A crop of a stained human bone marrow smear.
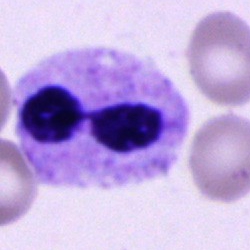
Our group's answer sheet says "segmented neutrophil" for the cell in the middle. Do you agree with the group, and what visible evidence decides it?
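The deciding feature is the abundant pale lilac cytoplasm surrounding the nucleus.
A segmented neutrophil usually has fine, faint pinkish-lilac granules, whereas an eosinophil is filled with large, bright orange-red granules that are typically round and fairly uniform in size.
The lilac tone therefore speaks for segmented neutrophil and against eosinophil, and the name segmented neutrophil fits.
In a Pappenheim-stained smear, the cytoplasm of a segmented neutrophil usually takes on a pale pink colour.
The outline is smooth and oval, wider than it is tall; the chromatin is dense and dark purple, and no nucleoli are visible. Red cells lie beside the cell on its left and right.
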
